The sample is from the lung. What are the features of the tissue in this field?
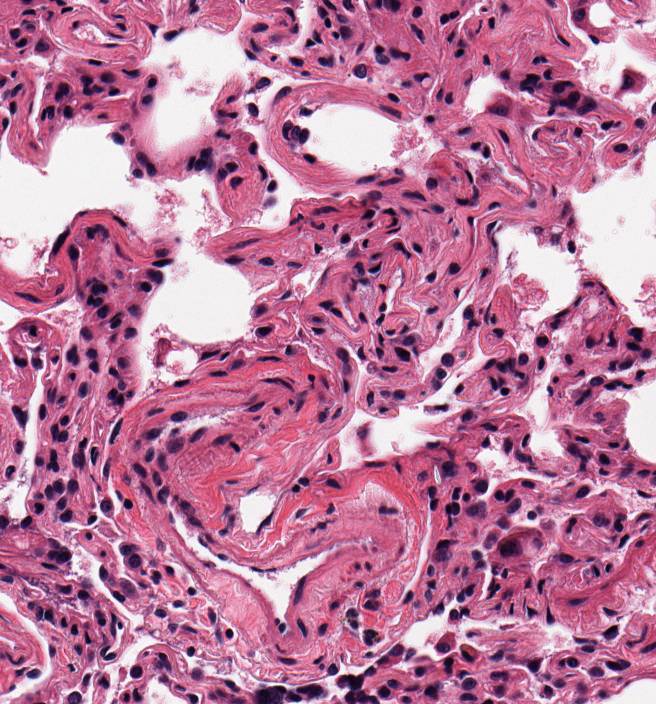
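The field consists of a network of pink fibrous partitions that enclose empty white spaces, and the larger spaces lie along the top and right edges. Wavy, strongly eosinophilic collagen bundles thicken these partitions. In the lower centre, a curved vessel shows a thick, concentrically layered pink wall surrounding a narrow lumen. Neither glands nor fat cells are present in the field.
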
